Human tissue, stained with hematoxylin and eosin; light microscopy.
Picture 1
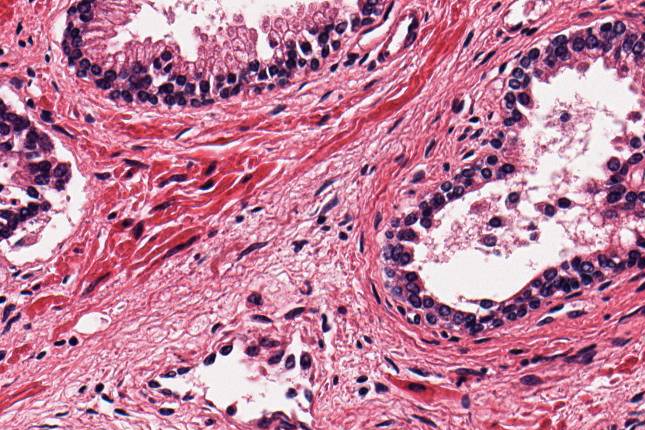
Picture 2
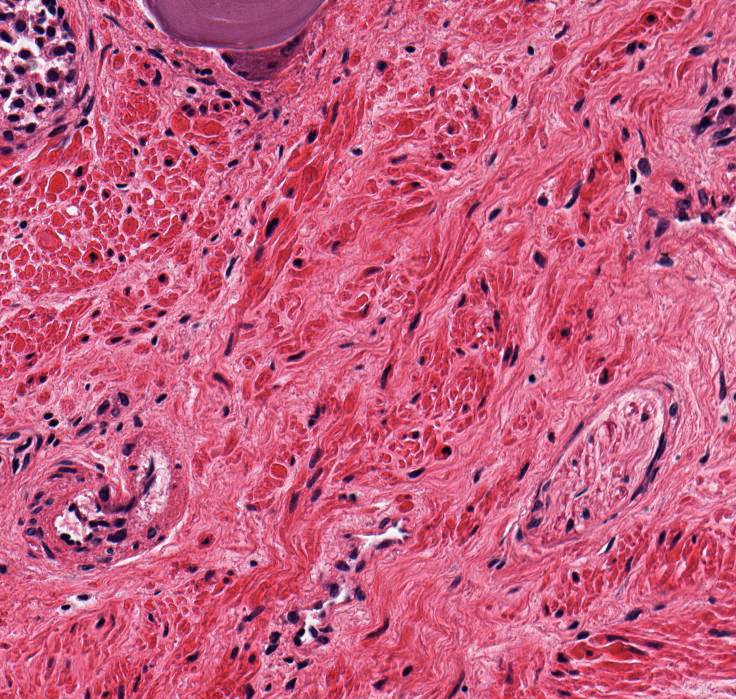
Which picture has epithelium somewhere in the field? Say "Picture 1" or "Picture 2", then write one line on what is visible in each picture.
Picture 1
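In picture 1: The glands are lined by cells with dark round nuclei sitting toward the outer edge and paler cytoplasm facing the lumen.
In picture 2: No epithelium or fat cells are present in the field.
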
